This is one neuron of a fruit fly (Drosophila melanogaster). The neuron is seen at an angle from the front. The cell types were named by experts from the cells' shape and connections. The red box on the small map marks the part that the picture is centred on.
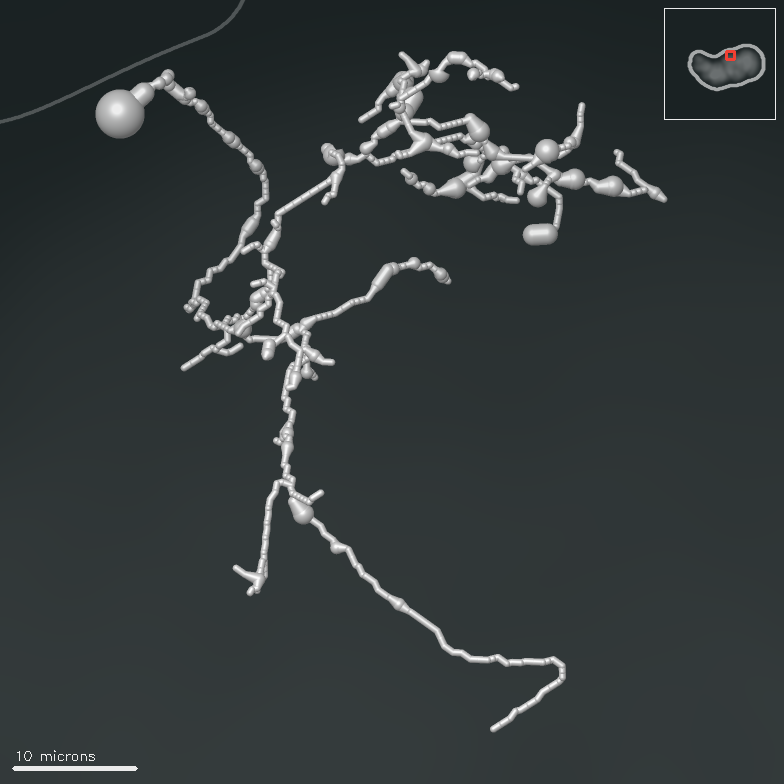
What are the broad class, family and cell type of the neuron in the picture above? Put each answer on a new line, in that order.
central-brain intrinsic neuron
hemilineage SLPpm1
CB4129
